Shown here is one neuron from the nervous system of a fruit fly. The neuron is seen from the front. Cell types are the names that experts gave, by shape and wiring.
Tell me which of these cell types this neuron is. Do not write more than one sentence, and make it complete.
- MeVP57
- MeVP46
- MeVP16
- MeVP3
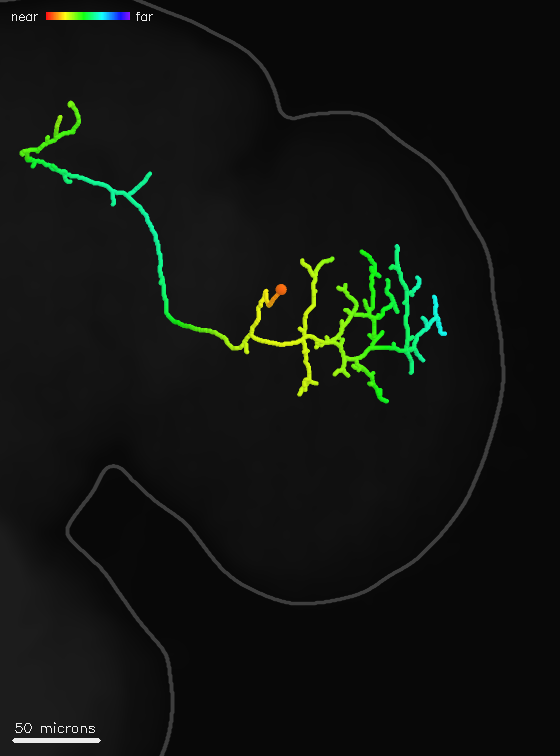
The cell type this neuron represents is MeVP16.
